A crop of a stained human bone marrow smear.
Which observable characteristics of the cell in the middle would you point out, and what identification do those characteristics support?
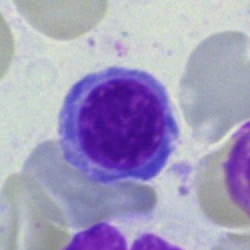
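Roughly round in outline, the cell has slightly uneven, bumpy edges. Most of it is filled by the nucleus, leaving only a narrow rim of cytoplasm. The chromatin is dark purple, with small paler patches scattered throughout. That cytoplasm is blue. The cell is an erythroblast.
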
